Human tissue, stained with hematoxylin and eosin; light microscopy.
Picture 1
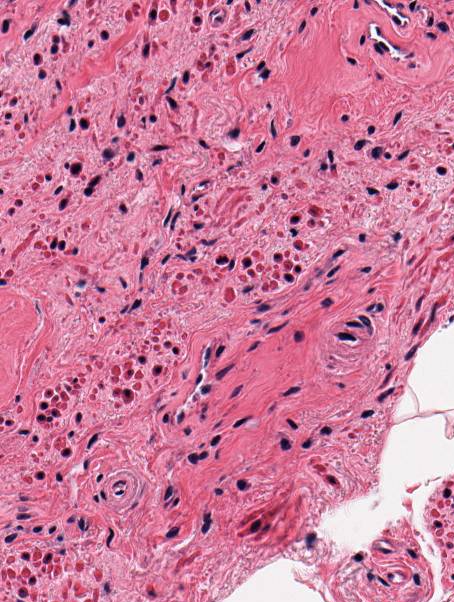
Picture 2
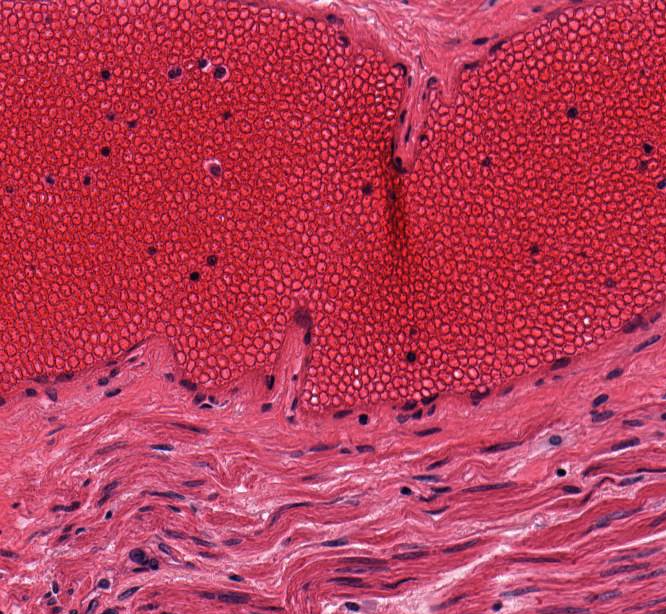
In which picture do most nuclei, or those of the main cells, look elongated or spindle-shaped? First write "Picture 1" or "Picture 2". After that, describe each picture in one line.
Picture 1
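What picture 1 shows: Dark, elongated spindle-shaped nuclei lie scattered through the collagenous stroma.
What picture 2 shows: Small dark round nuclei are scattered sparsely among the cross-cut fibres.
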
